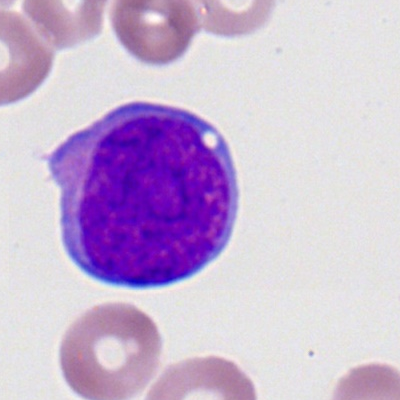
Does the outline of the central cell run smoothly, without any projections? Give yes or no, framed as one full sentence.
No, the outline of this cell is ragged or frayed, or it has projections, blebs or tags.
